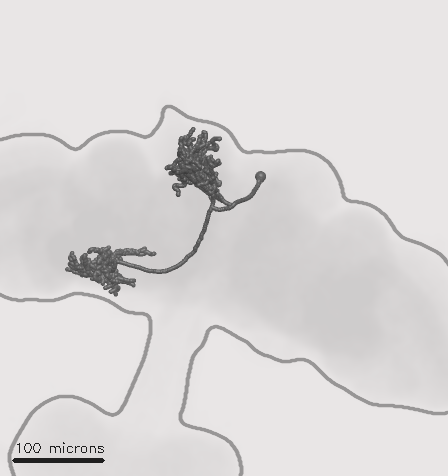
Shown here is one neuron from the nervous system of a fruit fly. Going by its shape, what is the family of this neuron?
class ALPN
